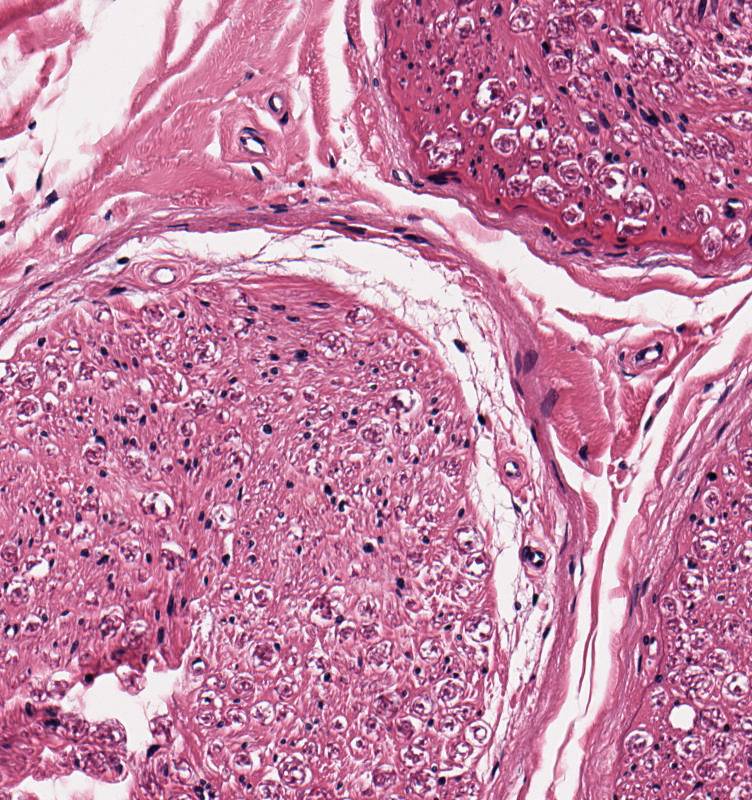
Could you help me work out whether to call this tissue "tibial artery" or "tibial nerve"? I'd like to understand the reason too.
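It's tibial nerve.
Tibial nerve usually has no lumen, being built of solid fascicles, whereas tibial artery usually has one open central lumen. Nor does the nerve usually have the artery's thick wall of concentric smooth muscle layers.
Thin flattened cells, their elongated dark nuclei parallel to the edge, wrap each compartment. Between the round cells, many in a narrow clear halo, small dark oval to elongated nuclei lie scattered. Small narrow-lumened vessels lie in the fibrous bands.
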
